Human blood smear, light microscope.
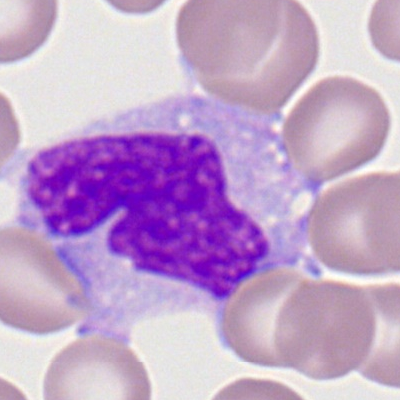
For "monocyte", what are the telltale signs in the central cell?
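Monocyte is the right name for this cell. Its cytoplasm shows only fine, faint granules and no coarse ones, which agrees with the granules described for this kind.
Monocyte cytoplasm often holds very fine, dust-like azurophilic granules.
The nucleus is irregular and folded, with a deep notch cutting into its lower edge. Its dark purple chromatin is mottled with many small paler spots. A few small clear spots lie in the cytoplasm toward the right side of the cell.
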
